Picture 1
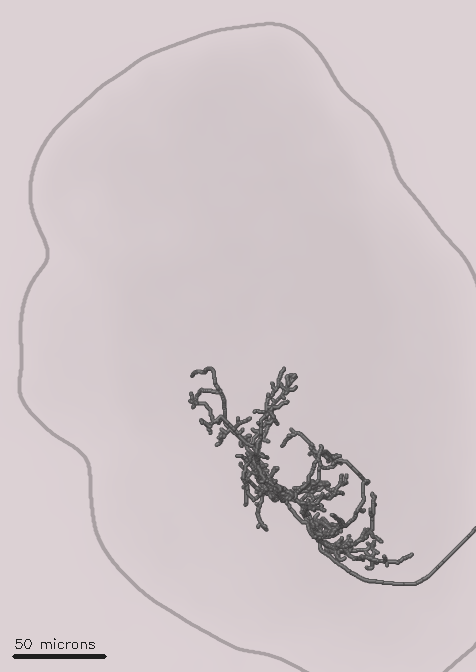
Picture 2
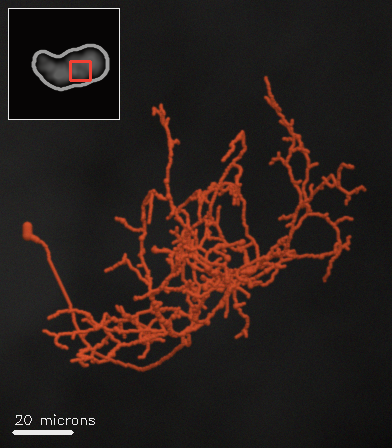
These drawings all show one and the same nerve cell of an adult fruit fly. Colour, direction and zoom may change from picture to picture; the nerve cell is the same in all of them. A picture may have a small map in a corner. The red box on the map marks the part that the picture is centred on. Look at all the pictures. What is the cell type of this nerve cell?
GNG345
